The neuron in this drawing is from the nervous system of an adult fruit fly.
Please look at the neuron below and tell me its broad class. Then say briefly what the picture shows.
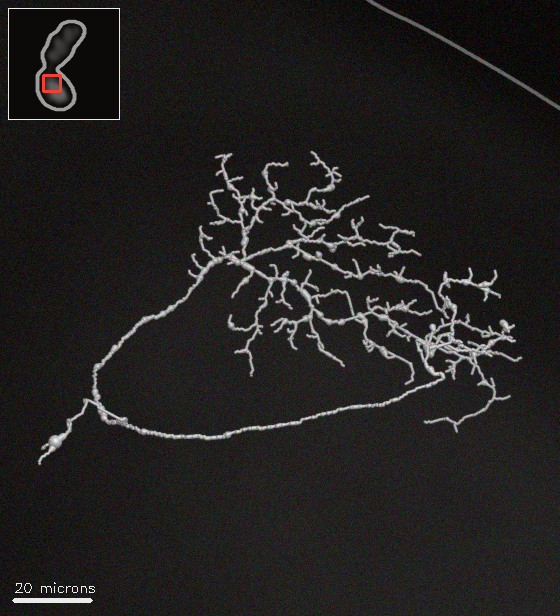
It is an optic-lobe intrinsic neuron. The cell body is at the lower left of the picture. By the scale bar it is about 130 microns wide in this view.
